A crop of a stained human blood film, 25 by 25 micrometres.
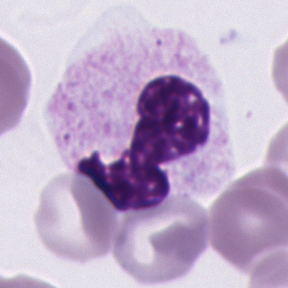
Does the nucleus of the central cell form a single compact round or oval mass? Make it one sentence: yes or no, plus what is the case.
No, instead of a compact mass, the nucleus forms a curved band without separate lobes.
